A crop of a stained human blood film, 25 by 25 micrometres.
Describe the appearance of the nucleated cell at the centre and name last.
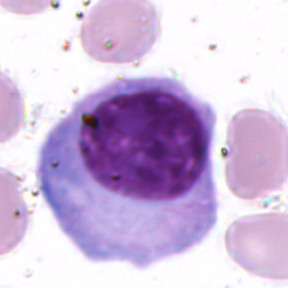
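Start with the outline: it's irregular, with several blunt corners. The nucleus sits off-centre, toward the top of the cell, and measures about 11 by 10 micrometres. Its chromatin is coarse and clumped, with paler patches between the darker areas. The cytoplasm makes a wide rim that is broadest below the nucleus. This is a plasma cell.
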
